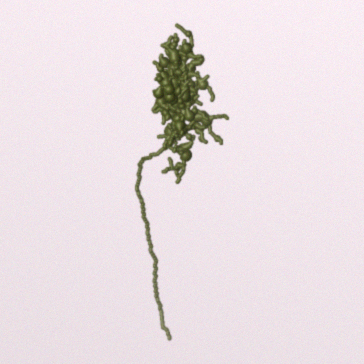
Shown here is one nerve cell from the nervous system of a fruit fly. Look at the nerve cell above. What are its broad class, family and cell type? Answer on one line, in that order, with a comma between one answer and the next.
optic-lobe intrinsic neuron, Pm, Pm4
